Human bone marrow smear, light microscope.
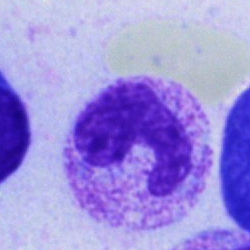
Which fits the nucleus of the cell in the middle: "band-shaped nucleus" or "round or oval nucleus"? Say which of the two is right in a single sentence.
A nucleus drawn out into a curved band, without separate lobes, is seen in this cell.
